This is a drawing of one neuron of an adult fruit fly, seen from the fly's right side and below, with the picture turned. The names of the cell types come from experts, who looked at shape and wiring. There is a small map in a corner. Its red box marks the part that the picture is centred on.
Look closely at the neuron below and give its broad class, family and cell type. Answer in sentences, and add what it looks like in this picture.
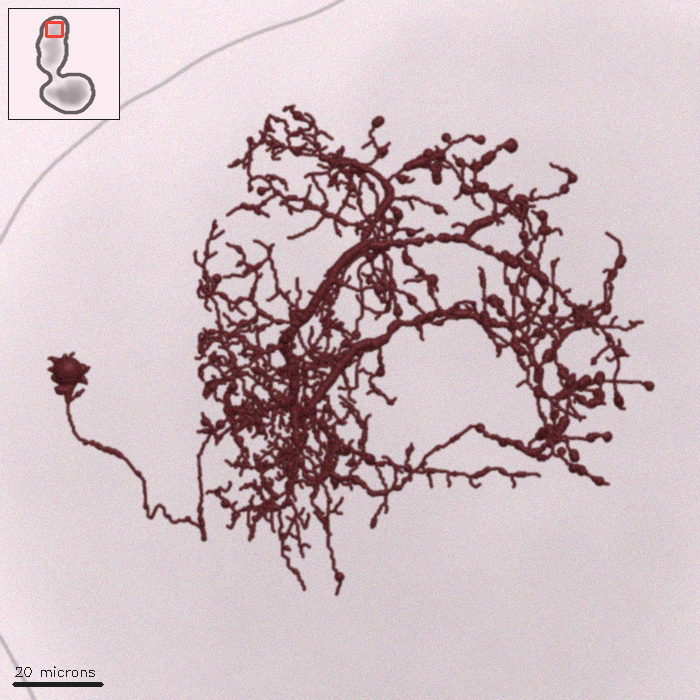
Its broad class is nerve-cord intrinsic neuron. Its family is hemilineage 14A. Its cell type is IN14A009. The cell body can be seen on the left of the picture. From left to right in the picture it spans about 140 microns. More than a hundred branch ends can be seen.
